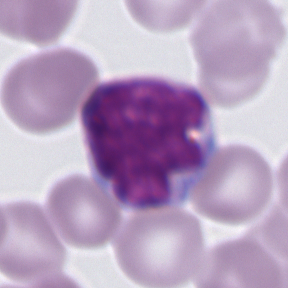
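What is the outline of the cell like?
Irregular and somewhat angular rather than smoothly round.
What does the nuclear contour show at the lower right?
A notch cut into it.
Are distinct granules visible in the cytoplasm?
No.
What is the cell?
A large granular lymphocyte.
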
